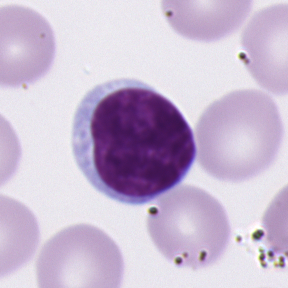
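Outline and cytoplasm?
Smooth, roughly round outline; no granules in the cytoplasm.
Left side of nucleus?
A shallow notch.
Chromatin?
Dark purple, coarsely clumped.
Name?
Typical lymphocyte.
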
